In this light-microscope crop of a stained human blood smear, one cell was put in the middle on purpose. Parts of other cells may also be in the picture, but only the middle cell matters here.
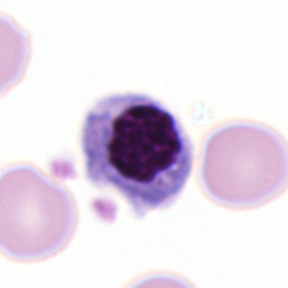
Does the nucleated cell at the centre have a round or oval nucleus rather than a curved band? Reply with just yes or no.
Yes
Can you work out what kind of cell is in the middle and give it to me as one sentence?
This crop has a normoblast at its centre.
